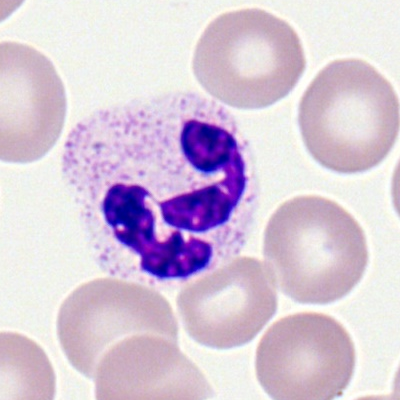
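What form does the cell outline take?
It is roughly round, with a smooth edge.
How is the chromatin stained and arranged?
Its colour is dark purple, and it is coarsely clumped.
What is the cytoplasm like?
Plentiful and pale pink, with fine small lilac granules scattered throughout.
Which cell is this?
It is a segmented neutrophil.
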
